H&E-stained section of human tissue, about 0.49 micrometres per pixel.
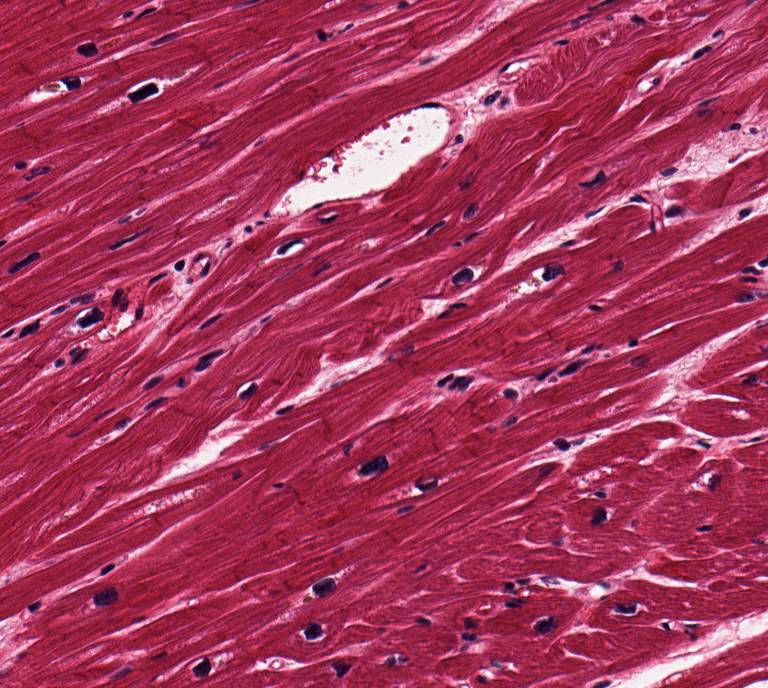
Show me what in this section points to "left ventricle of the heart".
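Left ventricle of the heart. Fits: fibres branch and join neighbours instead of running as separate parallel cylinders.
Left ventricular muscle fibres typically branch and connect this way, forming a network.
Also seen: oval nuclei lying centrally in the fibres, several flanked at their ends by a small pale clear zone. Upper centre: a thin-walled vessel, lumen pale and largely empty. Against: nothing in the field.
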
